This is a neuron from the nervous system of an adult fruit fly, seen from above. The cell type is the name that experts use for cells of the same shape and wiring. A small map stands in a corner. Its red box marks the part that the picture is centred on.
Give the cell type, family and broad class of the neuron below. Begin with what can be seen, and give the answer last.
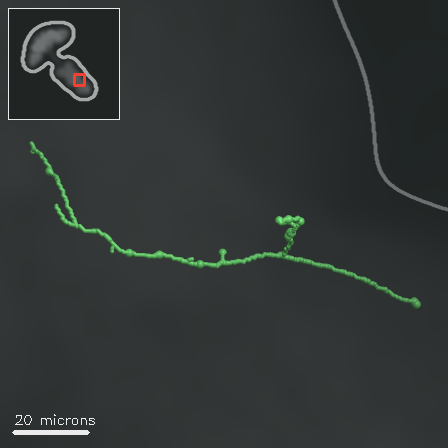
It is in the nerve cord and does not reach the brain. No cell body is drawn. It has a dozen or fewer branch ends. Its cell type is SNta35. Its family is called class mechanosensory tactile. This is a sensory neuron entering the nerve cord.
